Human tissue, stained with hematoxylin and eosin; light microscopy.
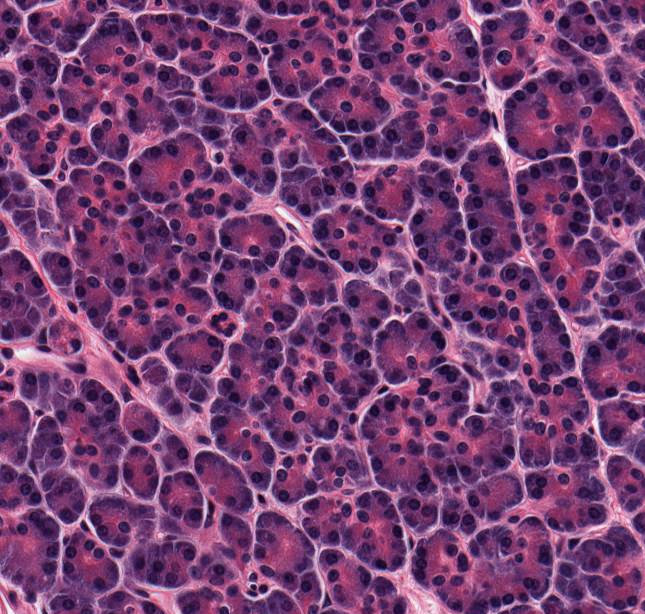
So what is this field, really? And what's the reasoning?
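Exocrine pancreas, this one. Small rounded acini are packed closely across the whole field, each a cluster of pyramidal cells around a tiny central point with no open lumen. The nuclei are round and dark and sit at the base of the cells, toward each acinus's outer edge. Toward the centre the cytoplasm is pink and granular; at the base it's purple.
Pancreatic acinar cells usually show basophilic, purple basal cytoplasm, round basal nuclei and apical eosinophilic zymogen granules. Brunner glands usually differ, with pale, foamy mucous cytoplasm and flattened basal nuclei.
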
